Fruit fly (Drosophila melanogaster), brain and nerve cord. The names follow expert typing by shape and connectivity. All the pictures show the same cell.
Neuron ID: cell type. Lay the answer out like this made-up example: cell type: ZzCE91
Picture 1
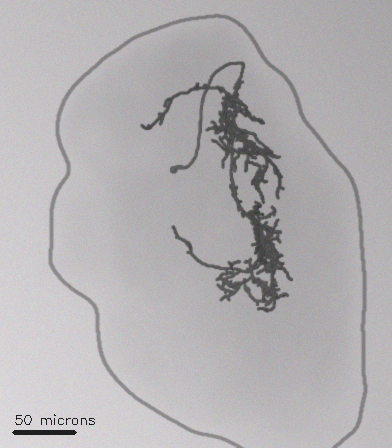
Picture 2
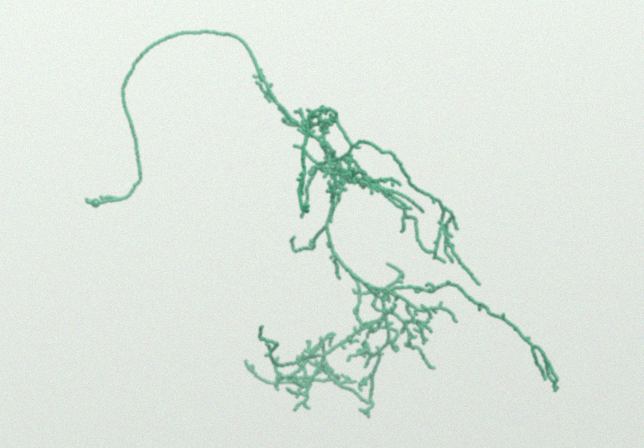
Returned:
cell type: CL007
